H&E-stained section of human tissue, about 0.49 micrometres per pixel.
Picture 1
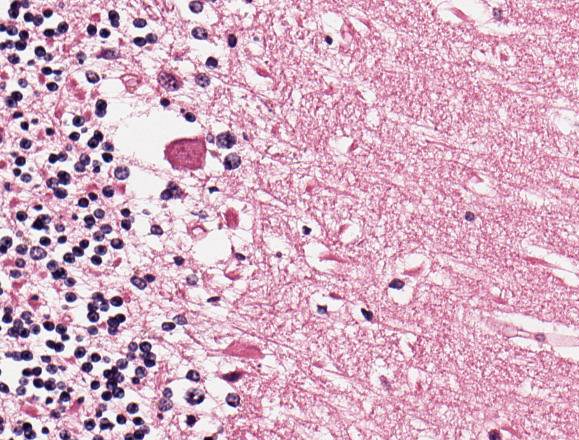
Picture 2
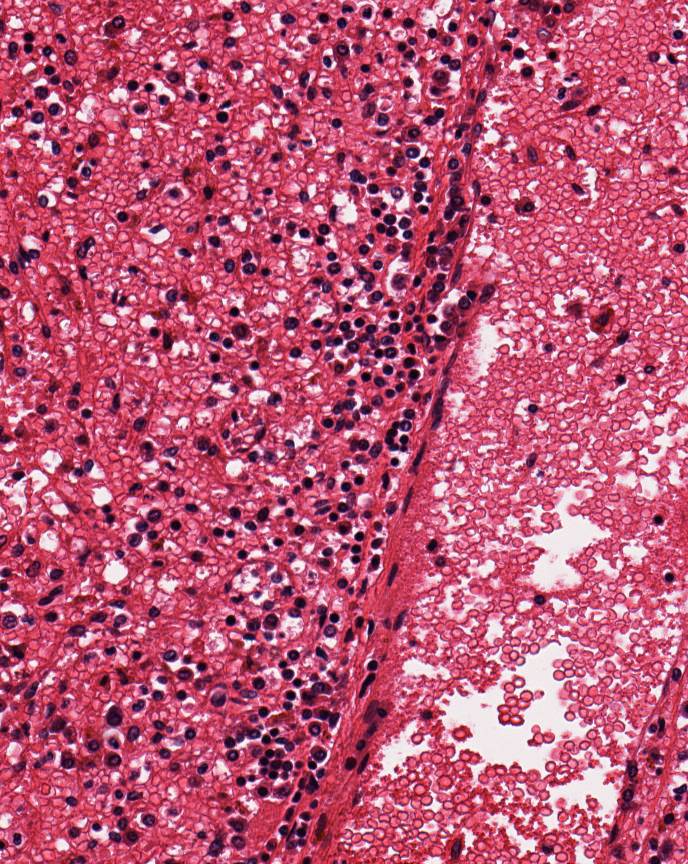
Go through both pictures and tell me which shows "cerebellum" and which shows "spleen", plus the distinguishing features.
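Working through these, the first picture is cerebellum and the second is spleen. In the cerebellum, the left zone is packed with small, round, darkly stained nuclei with very little visible cytoplasm, and the right zone is pale pink fibrillary neuropil with only scattered nuclei. In the spleen, the right part is a space of closely packed erythrocytes with very few nucleated cells. Just left of a dividing wall, whose flattened, elongated nuclei lie parallel to its length, small lymphocytes with round, dark nuclei are most densely crowded in a band in the centre of the field.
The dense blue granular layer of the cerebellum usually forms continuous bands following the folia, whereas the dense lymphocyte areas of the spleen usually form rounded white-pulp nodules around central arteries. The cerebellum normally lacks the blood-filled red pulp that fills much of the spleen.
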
